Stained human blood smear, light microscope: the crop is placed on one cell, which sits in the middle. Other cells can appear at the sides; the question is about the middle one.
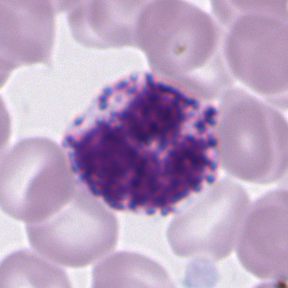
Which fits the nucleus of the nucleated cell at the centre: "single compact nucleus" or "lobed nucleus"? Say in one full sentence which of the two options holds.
Within the cell, the nucleus is split into distinct lobes.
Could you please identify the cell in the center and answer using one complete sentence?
In the middle of this smear crop, the cell is a basophil.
